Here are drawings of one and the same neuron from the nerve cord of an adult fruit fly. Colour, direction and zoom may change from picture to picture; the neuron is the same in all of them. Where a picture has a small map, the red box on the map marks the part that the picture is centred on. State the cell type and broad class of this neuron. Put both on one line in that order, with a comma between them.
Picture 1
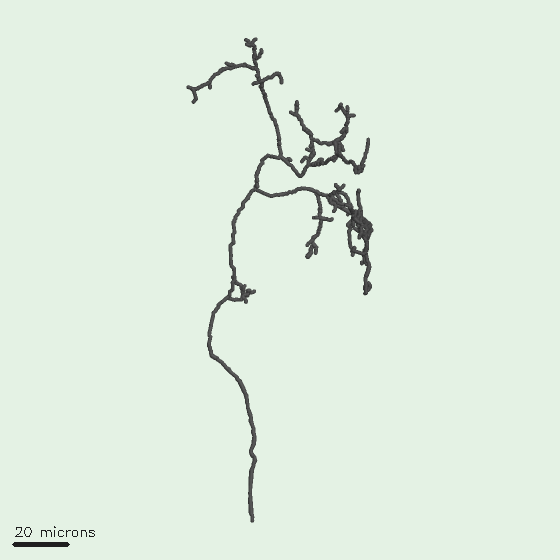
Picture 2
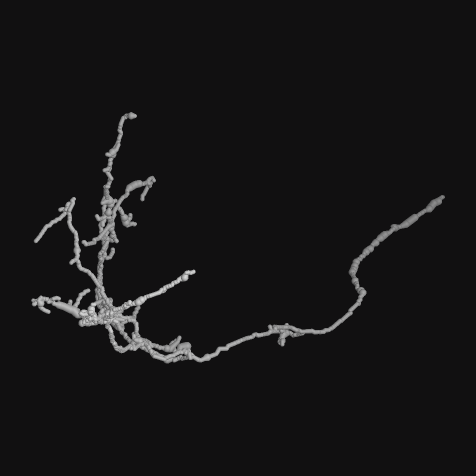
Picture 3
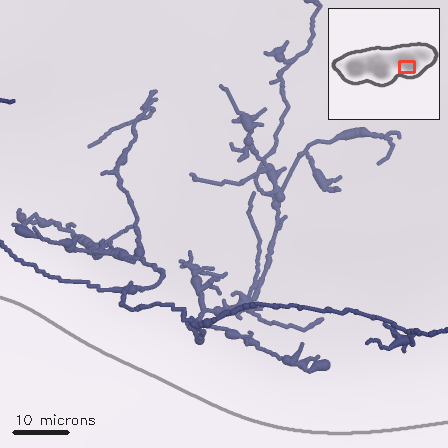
SNxx29, sensory neuron entering the nerve cord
